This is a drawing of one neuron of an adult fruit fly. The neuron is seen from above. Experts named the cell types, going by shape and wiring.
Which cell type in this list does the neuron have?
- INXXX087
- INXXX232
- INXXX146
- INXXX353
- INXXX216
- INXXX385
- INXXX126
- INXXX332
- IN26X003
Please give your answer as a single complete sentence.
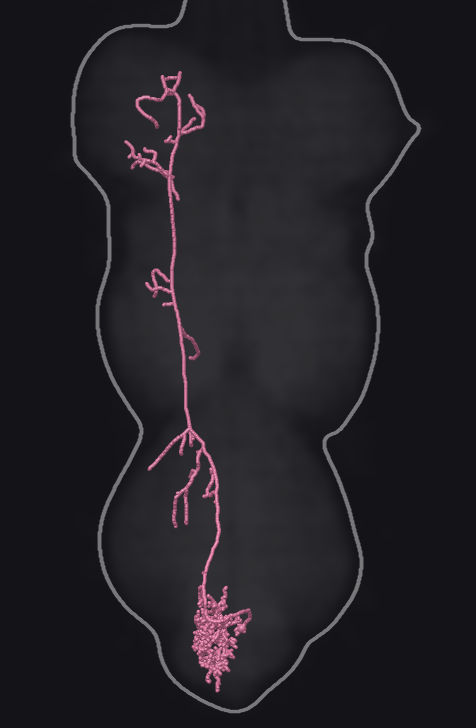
The neuron here falls under cell type INXXX126.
